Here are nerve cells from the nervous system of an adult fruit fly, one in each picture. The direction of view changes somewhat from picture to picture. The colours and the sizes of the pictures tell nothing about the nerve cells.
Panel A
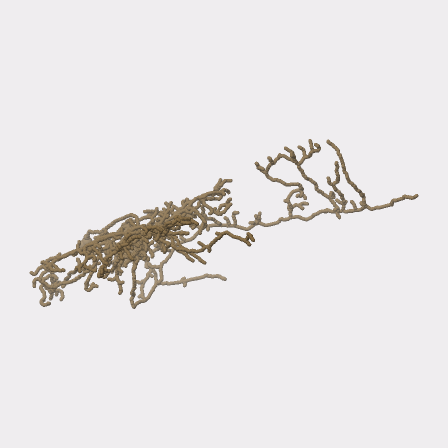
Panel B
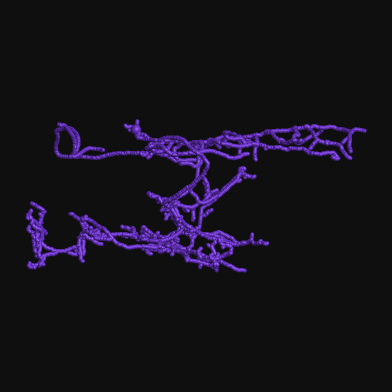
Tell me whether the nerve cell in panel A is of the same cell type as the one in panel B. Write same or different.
same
